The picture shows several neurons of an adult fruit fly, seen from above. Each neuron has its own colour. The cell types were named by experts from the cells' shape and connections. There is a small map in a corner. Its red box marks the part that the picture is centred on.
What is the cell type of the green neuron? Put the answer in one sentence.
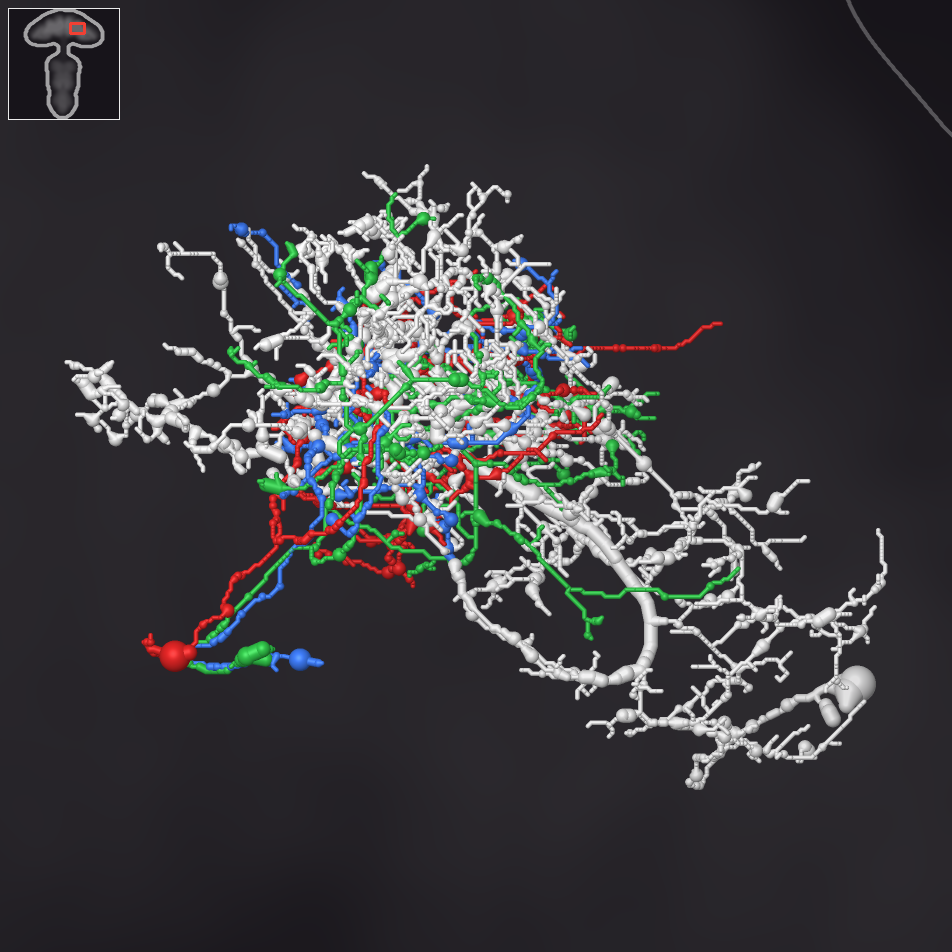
The cell type is CB3477.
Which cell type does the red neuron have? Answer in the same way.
The cell type is SLP288.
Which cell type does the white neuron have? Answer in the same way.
The cell type is LHAV3k5.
